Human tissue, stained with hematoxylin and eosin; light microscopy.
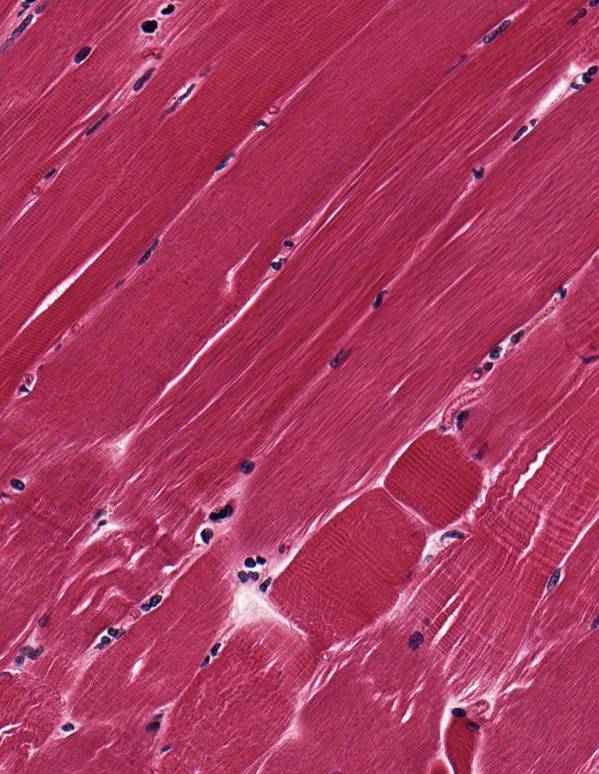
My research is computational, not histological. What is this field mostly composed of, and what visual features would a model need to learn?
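Tissue shown: skeletal muscle. The elongated, dark fibre nuclei lie at the fibre edges, not centrally.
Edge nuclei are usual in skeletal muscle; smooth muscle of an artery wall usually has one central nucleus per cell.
Only thin connective tissue strands with small dark nuclei separate the fibres. Lower left, the fibres look wavy and frayed, with white clefts between; no fat cells appear.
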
